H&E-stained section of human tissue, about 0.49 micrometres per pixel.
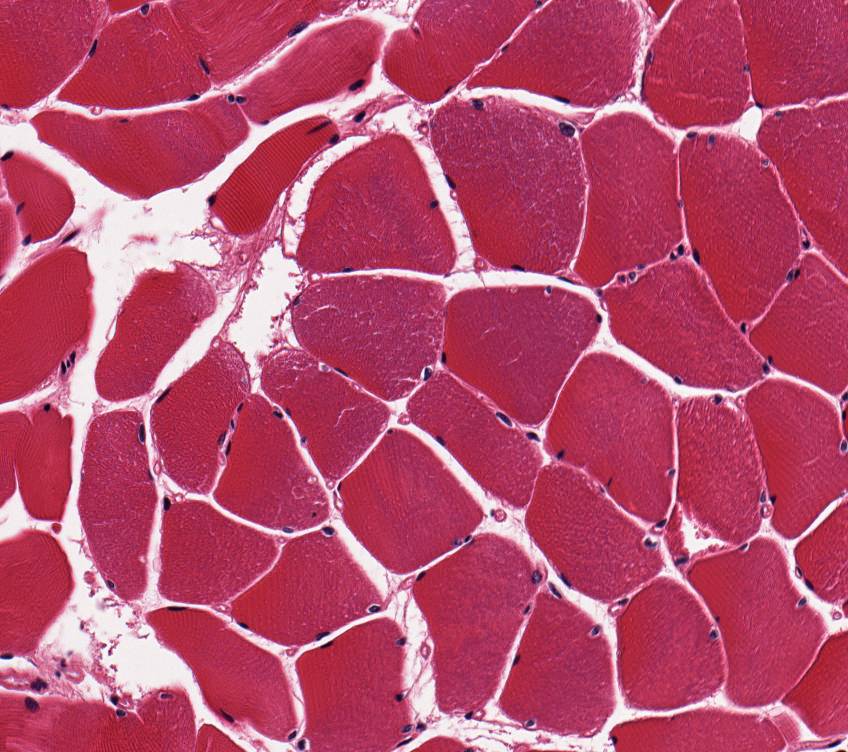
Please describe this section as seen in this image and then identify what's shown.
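Muscle fibres, cut mostly in cross section, fill the field as closely set, angular polygonal profiles. Their nuclei are small, dark and flattened and lie at the fibre edges rather than centrally. At the corners between fibres, small capillaries with few nuclei sit in thin connective tissue. Along the left side, a wider space holds loose, wispy pink connective tissue. This is skeletal muscle.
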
